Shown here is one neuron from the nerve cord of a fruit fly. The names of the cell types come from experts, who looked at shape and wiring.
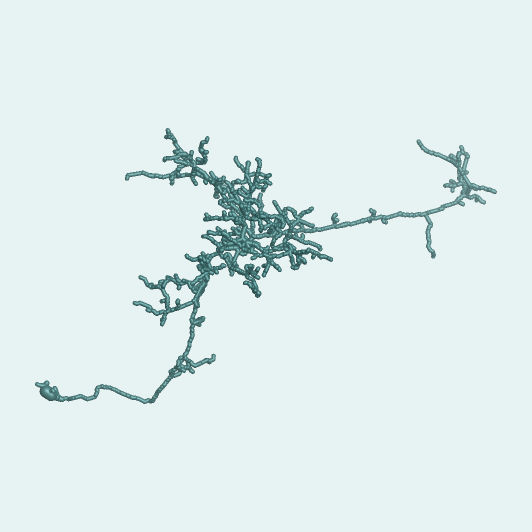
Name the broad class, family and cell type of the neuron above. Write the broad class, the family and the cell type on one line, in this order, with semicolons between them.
nerve-cord intrinsic neuron; hemilineage 13A; IN13A042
